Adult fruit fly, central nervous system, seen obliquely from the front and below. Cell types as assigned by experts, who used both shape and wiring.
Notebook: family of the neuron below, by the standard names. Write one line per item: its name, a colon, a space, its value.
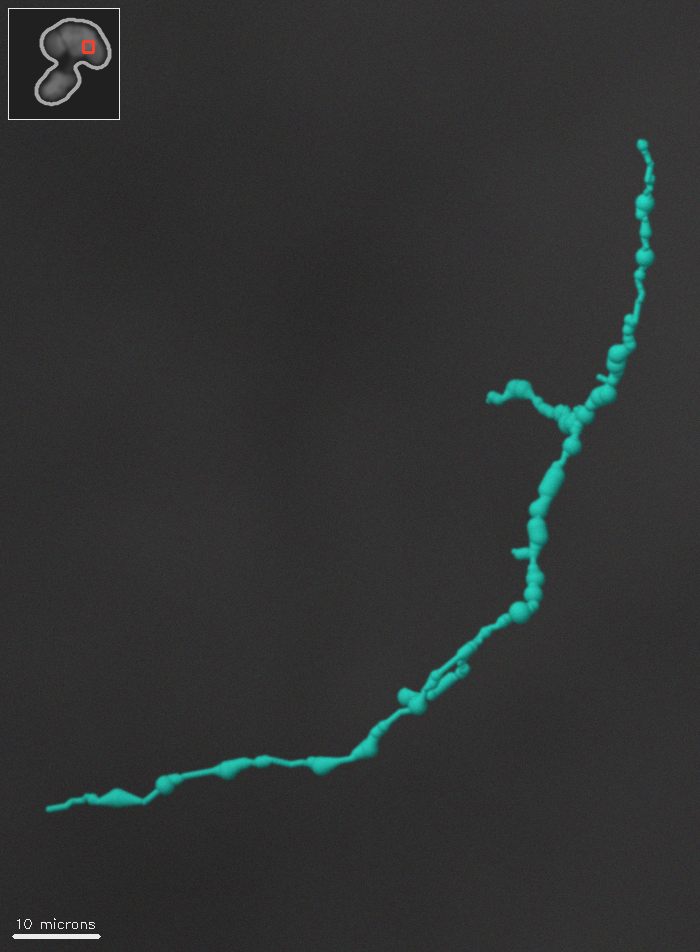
family: class mechanosensory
